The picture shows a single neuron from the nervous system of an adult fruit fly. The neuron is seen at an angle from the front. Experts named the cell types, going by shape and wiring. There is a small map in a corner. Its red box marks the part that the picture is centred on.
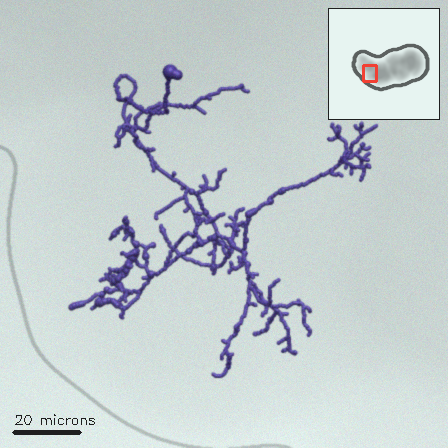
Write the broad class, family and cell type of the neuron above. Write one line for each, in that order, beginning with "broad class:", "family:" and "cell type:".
broad class: nerve-cord intrinsic neuron
family: hemilineage 19A
cell type: IN19A094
